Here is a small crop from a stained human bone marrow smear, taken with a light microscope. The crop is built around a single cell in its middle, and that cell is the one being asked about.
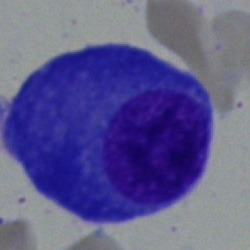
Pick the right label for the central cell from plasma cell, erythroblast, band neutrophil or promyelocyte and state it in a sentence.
The cell in the middle of this crop is a plasma cell.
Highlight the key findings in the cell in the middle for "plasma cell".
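This plasma cell has a broadly oval, smooth outline. Its cytoplasm is abundant and stains a deep, intense blue, with no granules in it. Just to the left of the nucleus, the cytoplasm turns slightly paler.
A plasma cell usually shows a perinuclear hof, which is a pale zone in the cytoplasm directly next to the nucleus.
The paler patch beside the nucleus here fits that hof.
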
